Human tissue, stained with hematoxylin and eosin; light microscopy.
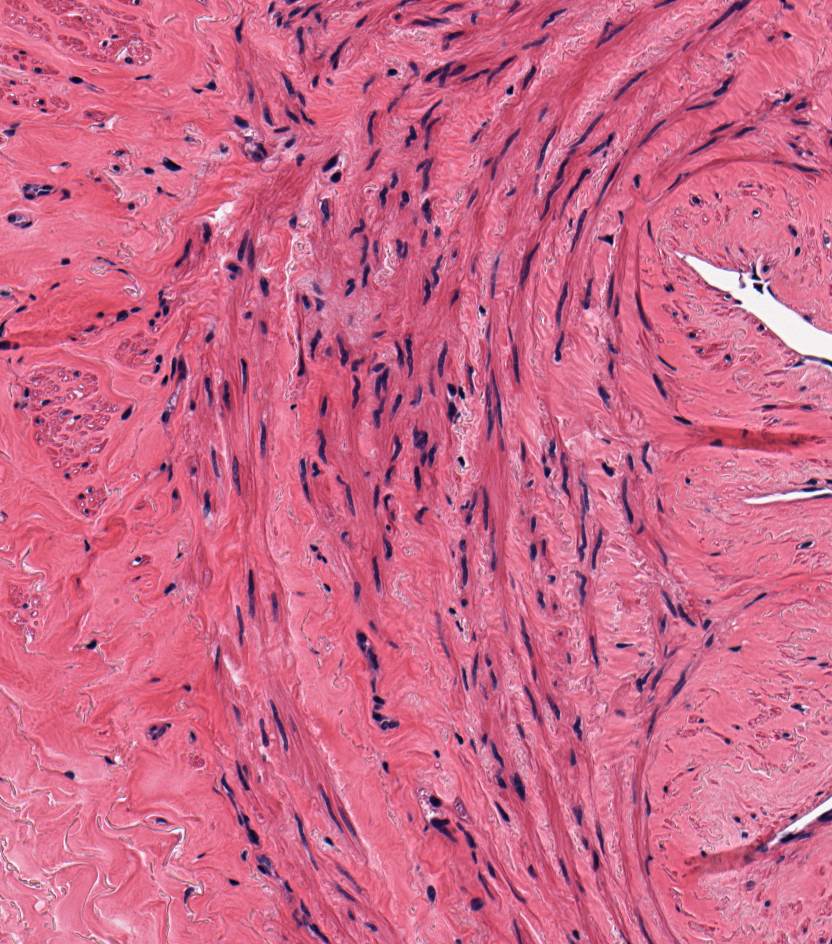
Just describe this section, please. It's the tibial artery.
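You've got a band of spindle cells streaming roughly top to bottom down the middle here. Their nuclei are elongated and dark purple, with hardly any cytoplasm showing. Over on the right, fibres and nuclei curve in arcs around a rounded patch that's less cellular. And notice the collagen fibres are wavy, not straight.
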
